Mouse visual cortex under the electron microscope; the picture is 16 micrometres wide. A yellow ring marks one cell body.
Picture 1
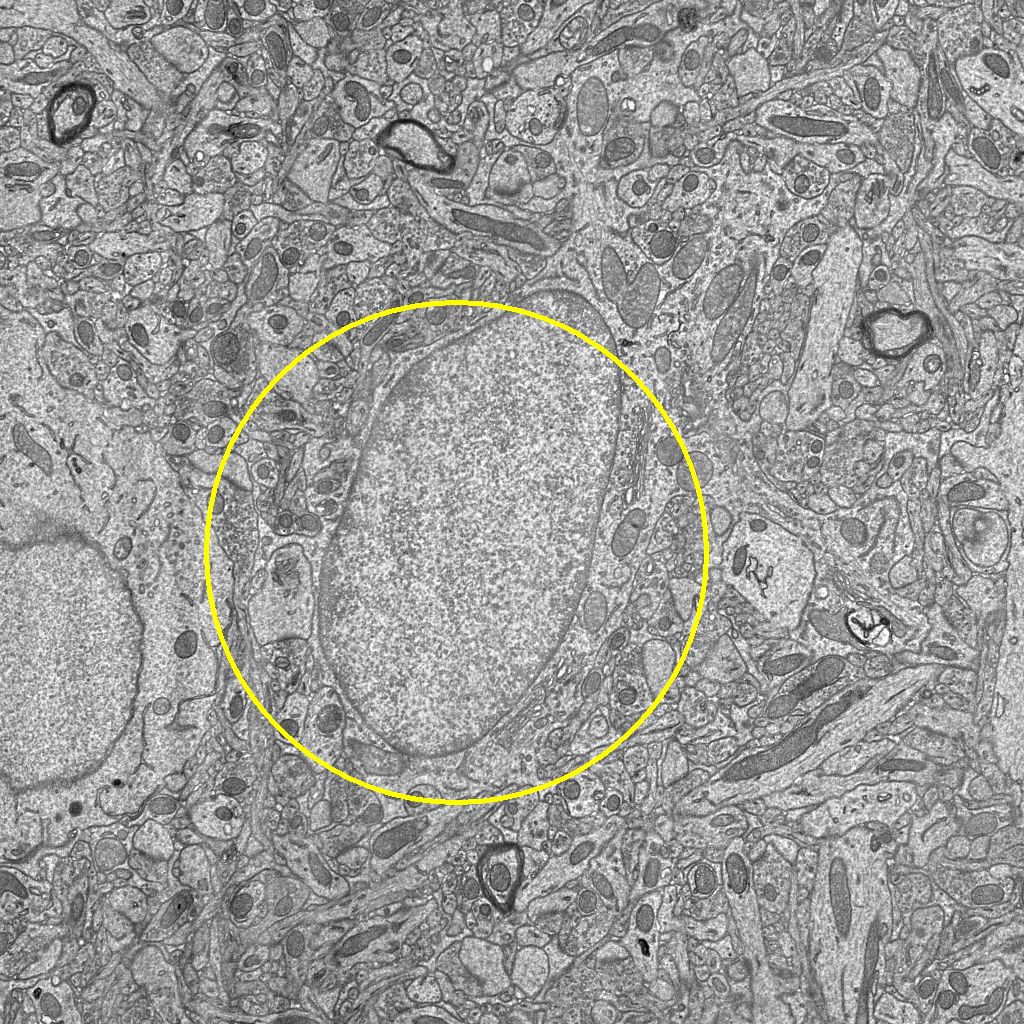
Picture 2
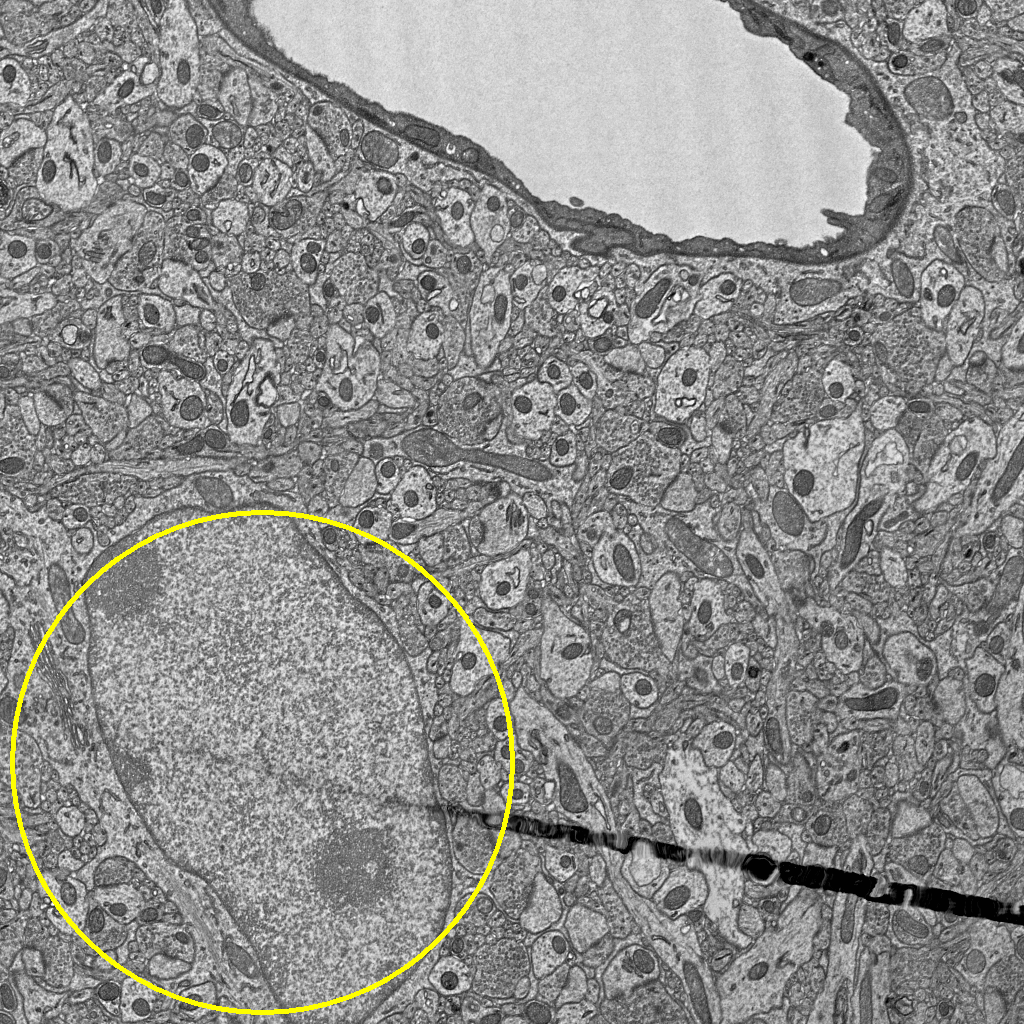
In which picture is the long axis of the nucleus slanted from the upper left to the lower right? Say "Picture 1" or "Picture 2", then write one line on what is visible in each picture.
Picture 2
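What picture 1 shows: The nucleus is an elongated oval whose long axis runs from upper right to lower left.
What picture 2 shows: The nucleus is a large elongated oval whose long axis runs from upper left to lower right.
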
